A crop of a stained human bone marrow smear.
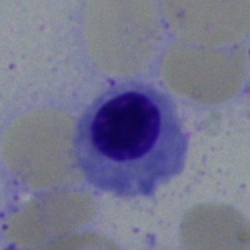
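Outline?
Irregular, with small bulges along the lower edge.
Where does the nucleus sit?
Off-centre, toward the upper left; the cytoplasmic rim is widest below and to its right.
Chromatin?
Dense, dark purple.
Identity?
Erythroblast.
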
